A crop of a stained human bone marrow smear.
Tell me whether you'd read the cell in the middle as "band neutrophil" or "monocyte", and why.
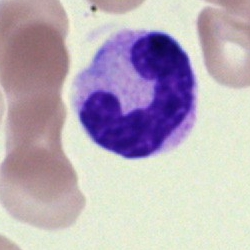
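The cell is a band neutrophil. The decisive feature is the chromatin, which is dark purple and coarsely clumped.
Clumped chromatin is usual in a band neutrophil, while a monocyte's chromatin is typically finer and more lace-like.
The cytoplasm also contains fine, faint granules.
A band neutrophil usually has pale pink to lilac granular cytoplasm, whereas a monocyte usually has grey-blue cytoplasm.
The nucleus is a thick curved band shaped like a horseshoe, its open side facing the upper left.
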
